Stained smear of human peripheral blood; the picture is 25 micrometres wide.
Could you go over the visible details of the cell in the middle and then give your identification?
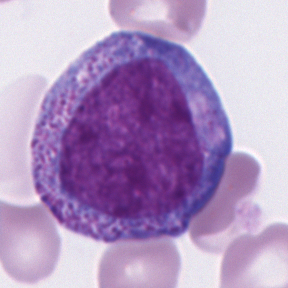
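Measuring about 19 micrometres across, the cell has fine, evenly spread chromatin without coarse dark clumps. Its cytoplasm stains blue and is sprinkled with many fine reddish-purple granules. On the right side of the nucleus lies a paler patch of cytoplasm where the granules are sparser. It is a promyelocyte.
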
